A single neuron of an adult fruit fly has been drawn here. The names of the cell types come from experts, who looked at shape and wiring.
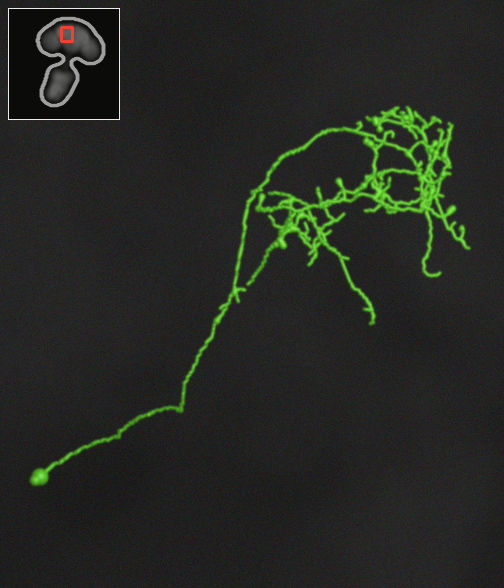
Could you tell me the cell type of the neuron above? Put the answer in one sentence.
The cell type is CB1705.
